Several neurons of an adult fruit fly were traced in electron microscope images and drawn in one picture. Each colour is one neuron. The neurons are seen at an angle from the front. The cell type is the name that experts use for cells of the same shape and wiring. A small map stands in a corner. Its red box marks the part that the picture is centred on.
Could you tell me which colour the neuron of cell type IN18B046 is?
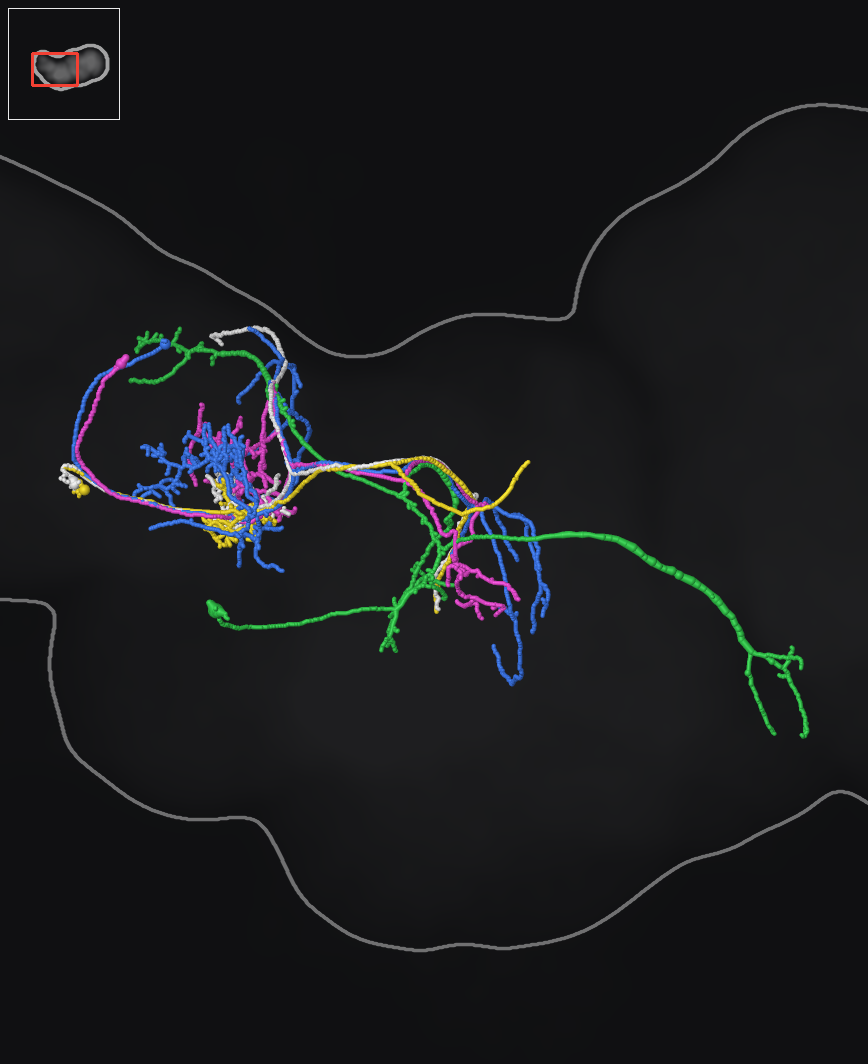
blue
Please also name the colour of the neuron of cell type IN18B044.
white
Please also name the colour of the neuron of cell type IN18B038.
yellow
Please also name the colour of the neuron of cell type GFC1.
green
